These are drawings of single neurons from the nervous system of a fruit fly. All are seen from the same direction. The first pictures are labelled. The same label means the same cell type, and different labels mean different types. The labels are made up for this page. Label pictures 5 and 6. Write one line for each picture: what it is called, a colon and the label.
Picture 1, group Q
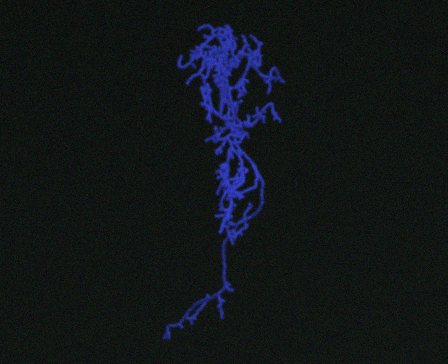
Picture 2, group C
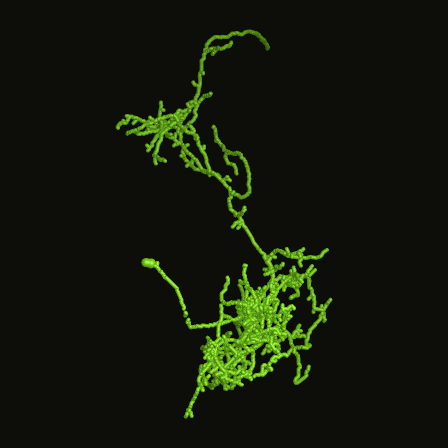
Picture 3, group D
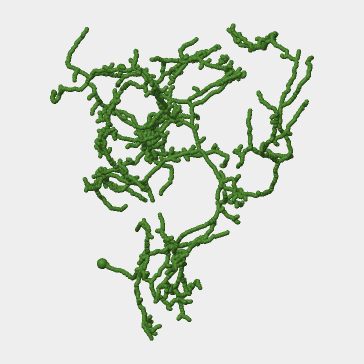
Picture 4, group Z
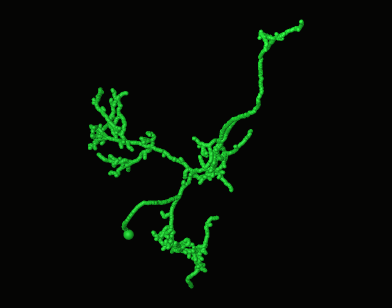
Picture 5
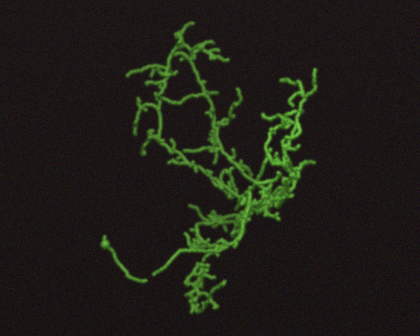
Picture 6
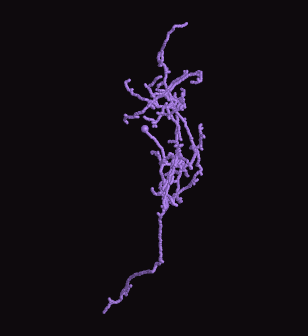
5: group C
6: group D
